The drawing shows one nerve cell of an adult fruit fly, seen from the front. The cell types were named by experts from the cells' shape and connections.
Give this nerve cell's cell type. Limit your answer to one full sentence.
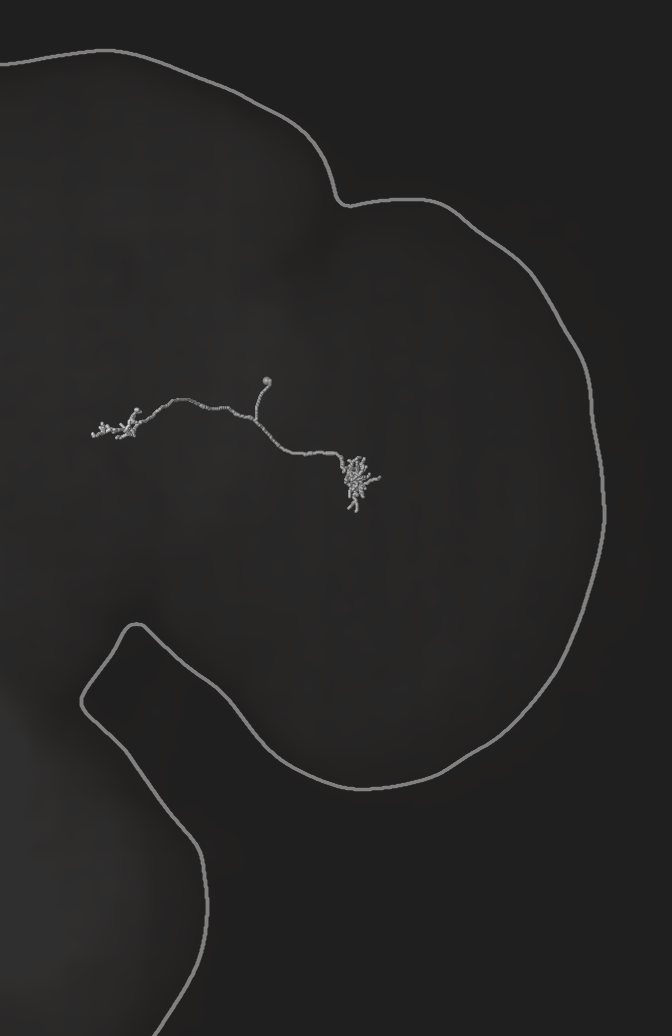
The cell type name for this nerve cell is LPC1.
